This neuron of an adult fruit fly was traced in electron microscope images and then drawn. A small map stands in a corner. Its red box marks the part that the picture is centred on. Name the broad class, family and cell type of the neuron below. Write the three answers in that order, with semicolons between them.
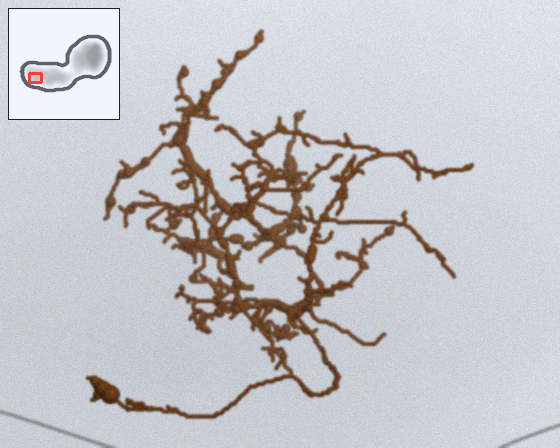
nerve-cord intrinsic neuron; hemilineage 13B; IN13B046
